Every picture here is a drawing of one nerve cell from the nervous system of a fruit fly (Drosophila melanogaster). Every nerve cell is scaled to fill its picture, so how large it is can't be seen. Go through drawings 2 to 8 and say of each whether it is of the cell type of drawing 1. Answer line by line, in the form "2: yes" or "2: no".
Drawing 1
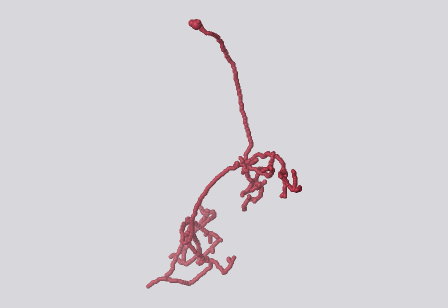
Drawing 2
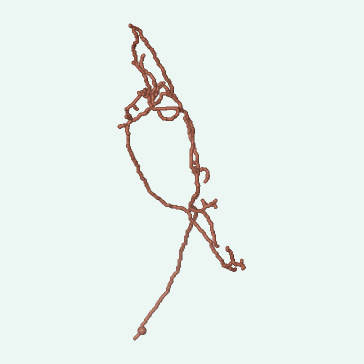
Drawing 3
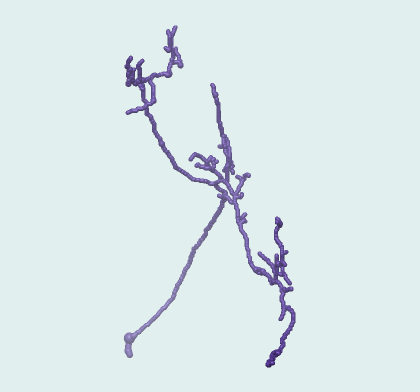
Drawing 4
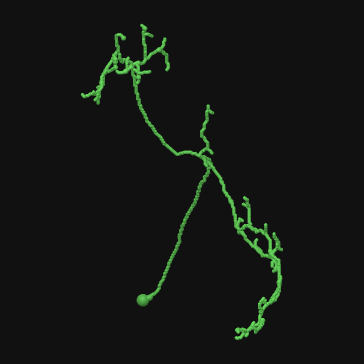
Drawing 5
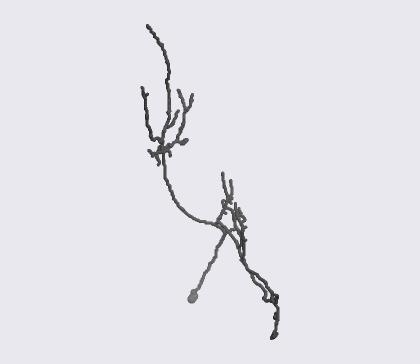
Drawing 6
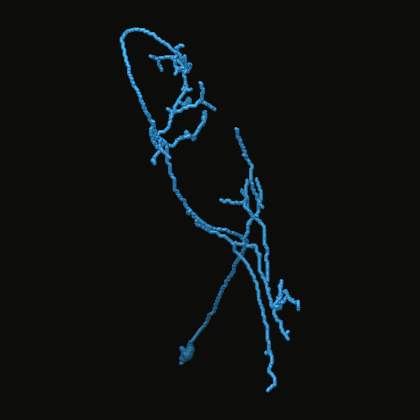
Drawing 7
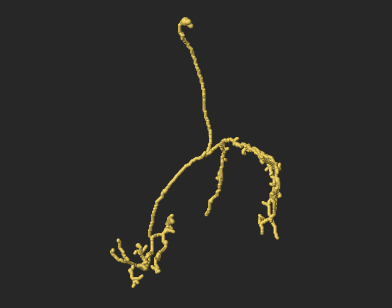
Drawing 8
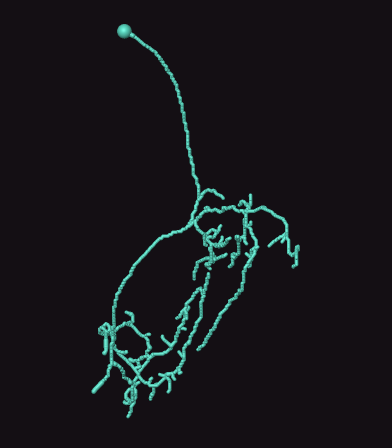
2: yes
3: no
4: no
5: yes
6: yes
7: no
8: yes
